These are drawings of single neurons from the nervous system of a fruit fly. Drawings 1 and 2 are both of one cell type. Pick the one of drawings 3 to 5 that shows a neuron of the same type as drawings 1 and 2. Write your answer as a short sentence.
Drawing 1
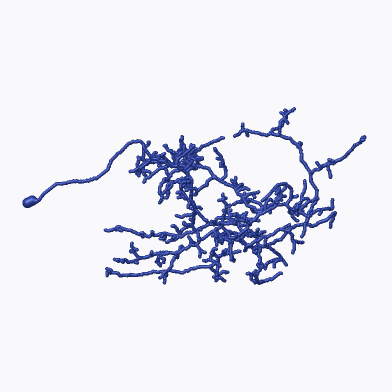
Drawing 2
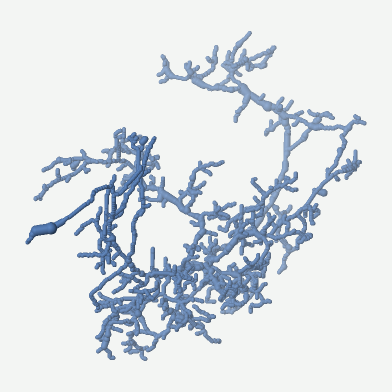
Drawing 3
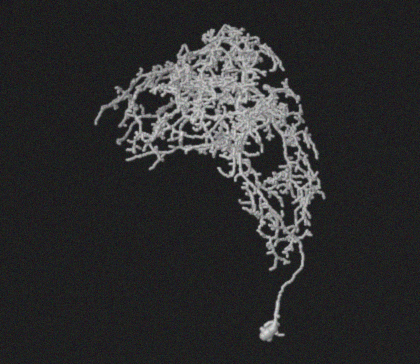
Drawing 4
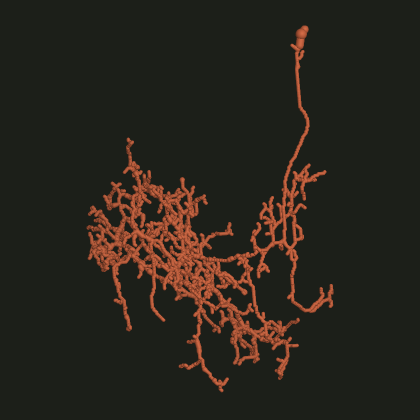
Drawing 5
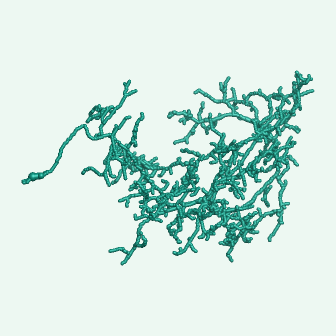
The neuron in drawing 5 is of the same cell type.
